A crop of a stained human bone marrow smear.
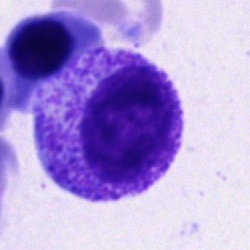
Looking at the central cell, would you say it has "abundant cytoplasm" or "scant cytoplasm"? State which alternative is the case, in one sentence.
Its cytoplasm is plentiful around the nucleus.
